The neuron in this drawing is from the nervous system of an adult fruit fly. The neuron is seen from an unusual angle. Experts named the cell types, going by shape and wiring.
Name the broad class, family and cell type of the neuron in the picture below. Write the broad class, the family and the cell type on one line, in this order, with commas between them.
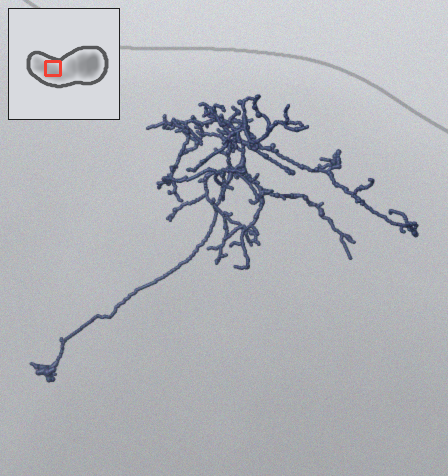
nerve-cord intrinsic neuron, hemilineage 03B, IN03B069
